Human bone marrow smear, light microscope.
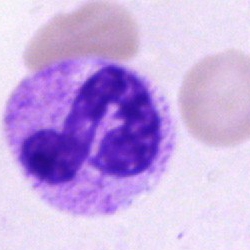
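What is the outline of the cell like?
It is round and smooth.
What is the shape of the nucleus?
It is a thick, curved band bent into a horseshoe around a pale central cleft.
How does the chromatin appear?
Dark purple and coarsely clumped, with no nucleoli visible in the nucleus.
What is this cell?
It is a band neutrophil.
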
